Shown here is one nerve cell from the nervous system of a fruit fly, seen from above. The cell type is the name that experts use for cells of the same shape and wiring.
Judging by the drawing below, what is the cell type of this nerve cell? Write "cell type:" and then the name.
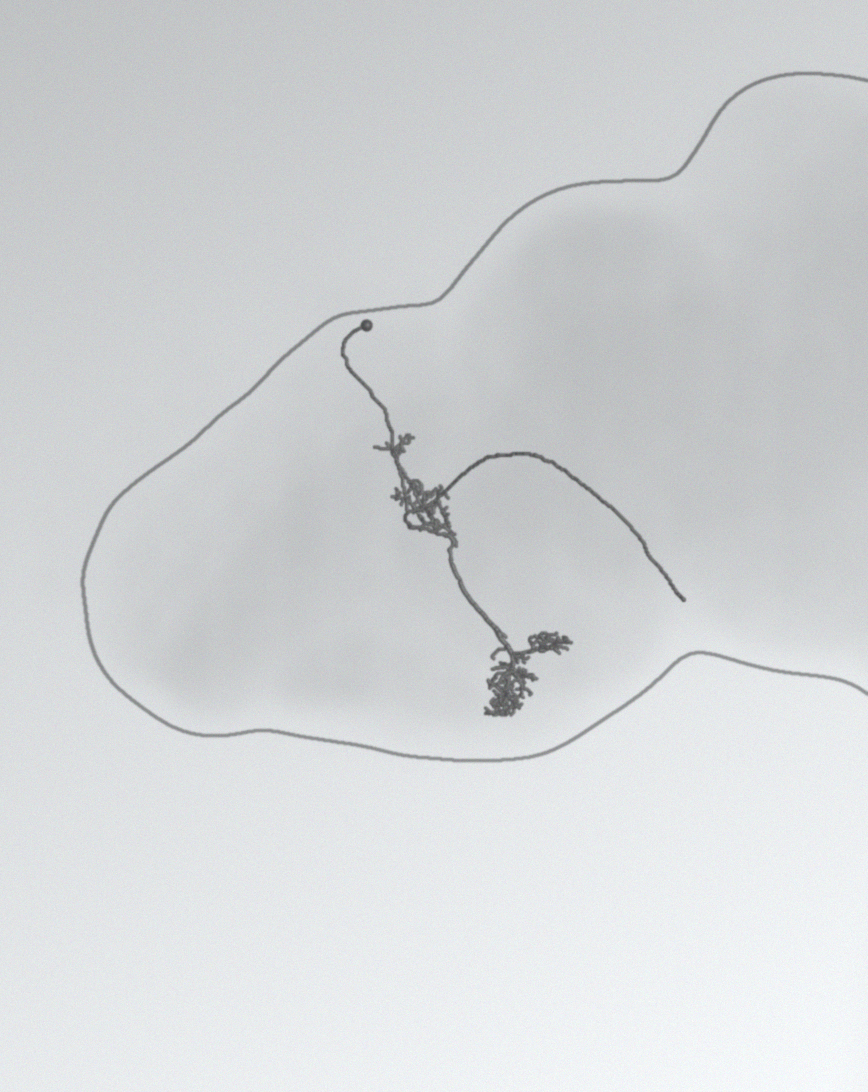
cell type: TmY14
